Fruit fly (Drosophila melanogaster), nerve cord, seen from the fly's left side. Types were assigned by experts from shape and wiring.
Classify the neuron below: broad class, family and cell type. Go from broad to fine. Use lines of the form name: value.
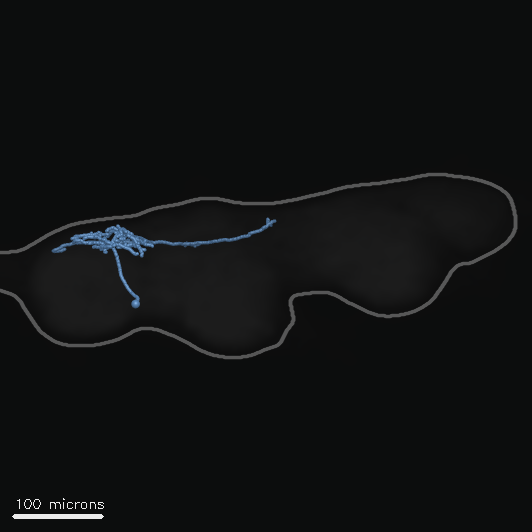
broad class: nerve-cord intrinsic neuron
family: hemilineage 06A
cell type: IN06A090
